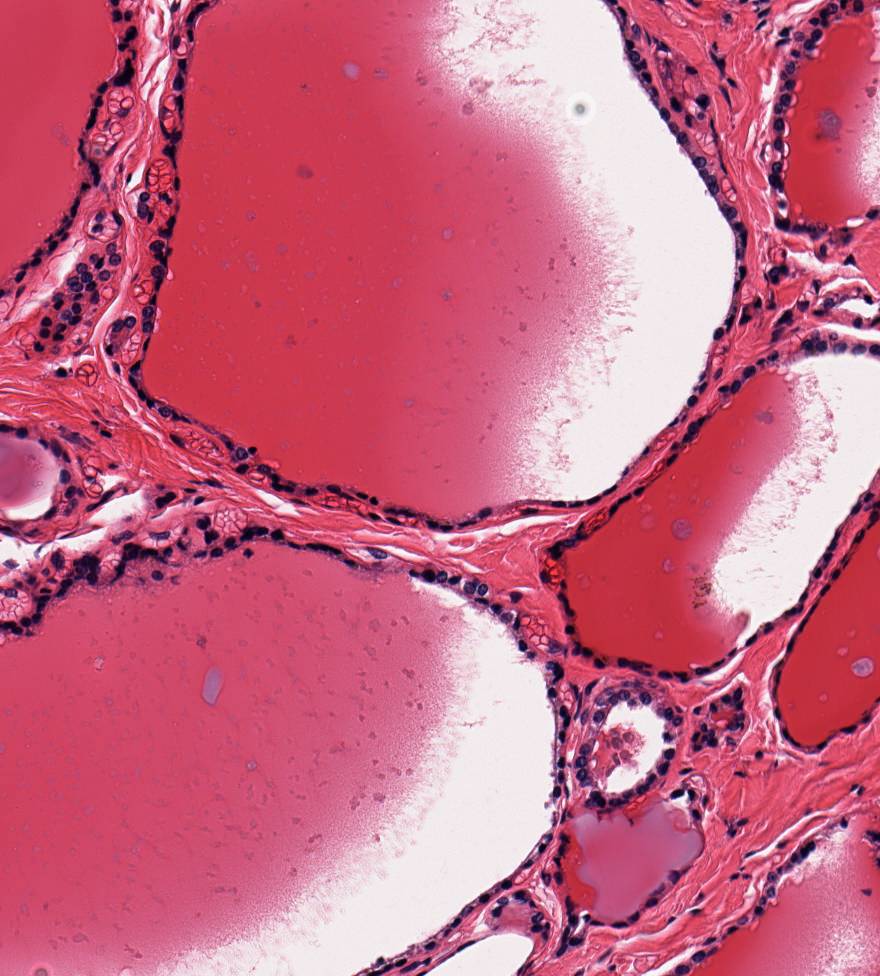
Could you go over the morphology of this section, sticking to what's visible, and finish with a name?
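A few very large colloid-filled follicles, separated by narrow septa, occupy most of the field. Each follicle is lined by a single layer of flattened epithelial cells whose small, dark nuclei are elongated along the follicle wall. The septa consist of pink fibrous connective tissue, widest at the left and lower right. The tissue is thyroid.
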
